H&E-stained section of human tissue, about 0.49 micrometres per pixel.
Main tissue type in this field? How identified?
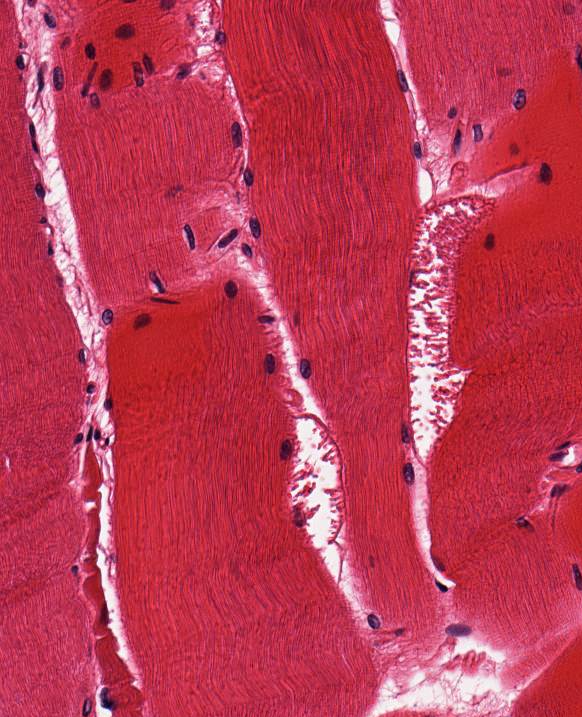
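Shown here is skeletal muscle. Long fibres run roughly from top to bottom, showing fine cross-striations across their width, with dark oval nuclei at the fibre edges.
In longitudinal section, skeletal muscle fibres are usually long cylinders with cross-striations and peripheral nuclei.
Thin strips of pale pink connective tissue with small elongated nuclei lie between the fibres.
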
